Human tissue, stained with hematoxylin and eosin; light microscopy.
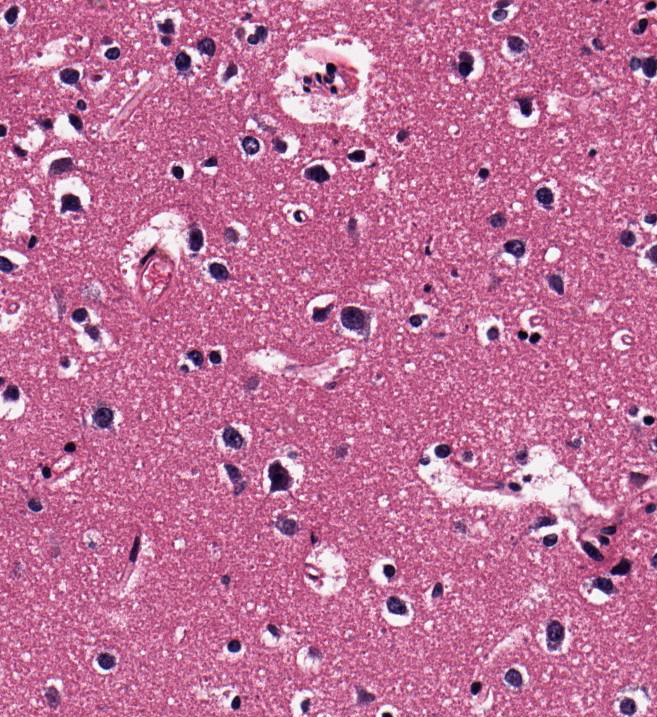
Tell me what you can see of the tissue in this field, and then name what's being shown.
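Mostly small, round, darkly stained nuclei, many inside small clear round halos. Small vessel with several nuclei in a clear space near top centre. Fat cells absent throughout. Verdict: cerebral cortex.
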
